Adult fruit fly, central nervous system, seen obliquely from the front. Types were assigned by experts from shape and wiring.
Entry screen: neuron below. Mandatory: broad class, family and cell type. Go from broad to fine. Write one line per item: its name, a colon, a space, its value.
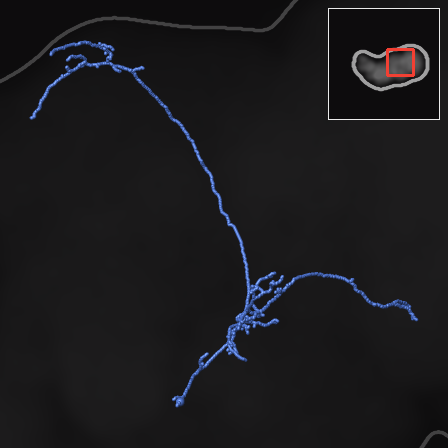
broad class: central-brain intrinsic neuron
family: hemilineage ALlv1
cell type: M_lvPNm35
